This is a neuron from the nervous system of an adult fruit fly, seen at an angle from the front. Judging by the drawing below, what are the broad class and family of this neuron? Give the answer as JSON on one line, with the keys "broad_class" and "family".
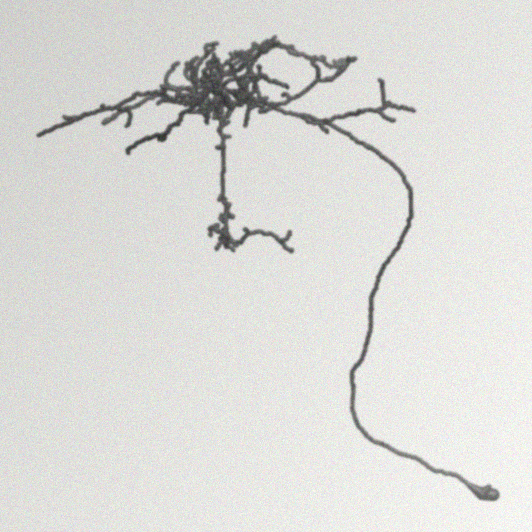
{"broad_class": "nerve-cord intrinsic neuron", "family": "hemilineage 06A"}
